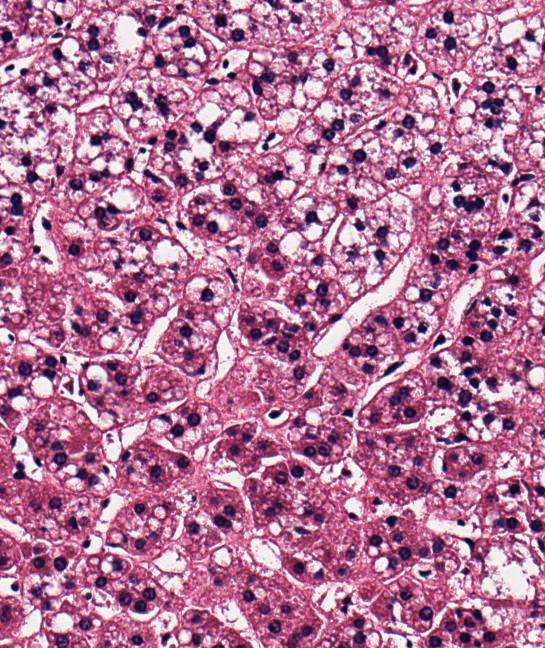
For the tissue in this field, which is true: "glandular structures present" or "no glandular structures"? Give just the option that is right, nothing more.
No glandular structures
